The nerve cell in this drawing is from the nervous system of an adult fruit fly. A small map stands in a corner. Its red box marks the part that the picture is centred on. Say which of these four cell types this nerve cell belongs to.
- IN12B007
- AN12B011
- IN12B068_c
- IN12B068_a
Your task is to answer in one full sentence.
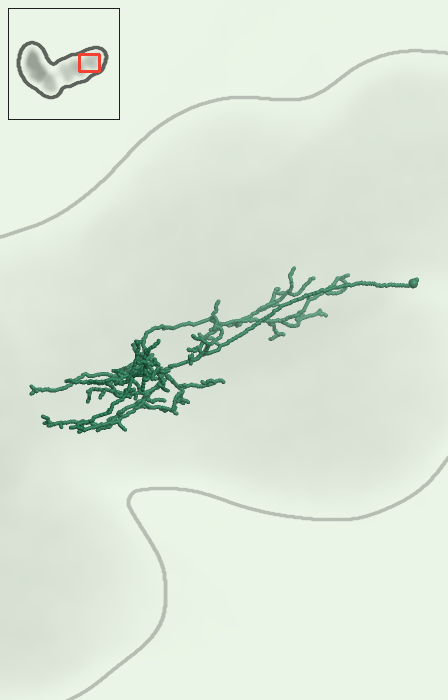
The nerve cell belongs to cell type IN12B068_a.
